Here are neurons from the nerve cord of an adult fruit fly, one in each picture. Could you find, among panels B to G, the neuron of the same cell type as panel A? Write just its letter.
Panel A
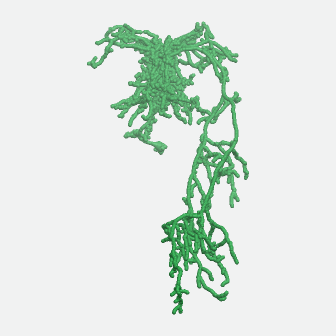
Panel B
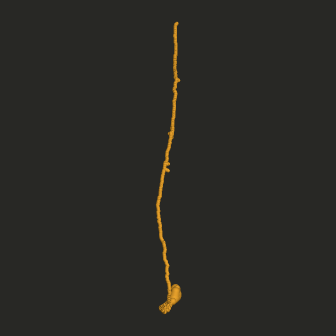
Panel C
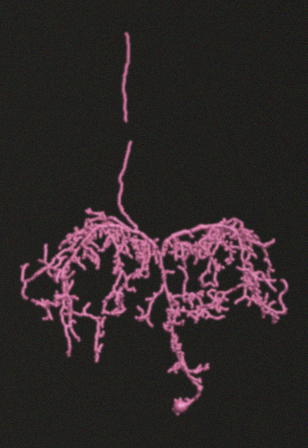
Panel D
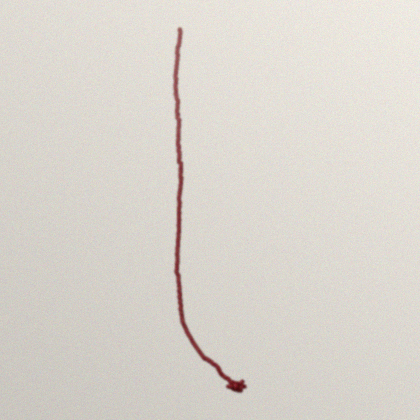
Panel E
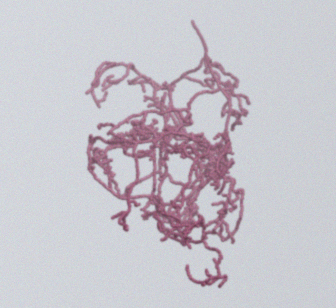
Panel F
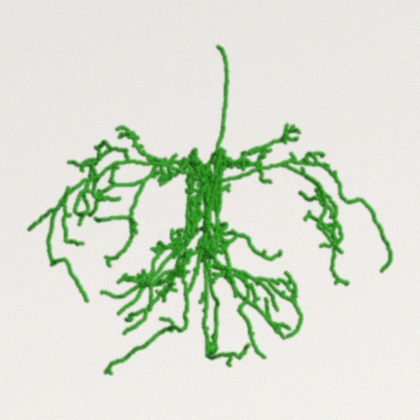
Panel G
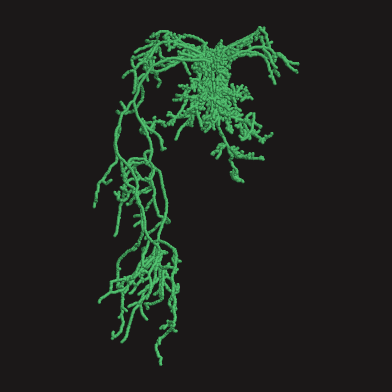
G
